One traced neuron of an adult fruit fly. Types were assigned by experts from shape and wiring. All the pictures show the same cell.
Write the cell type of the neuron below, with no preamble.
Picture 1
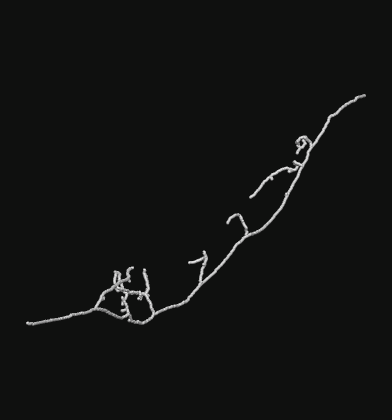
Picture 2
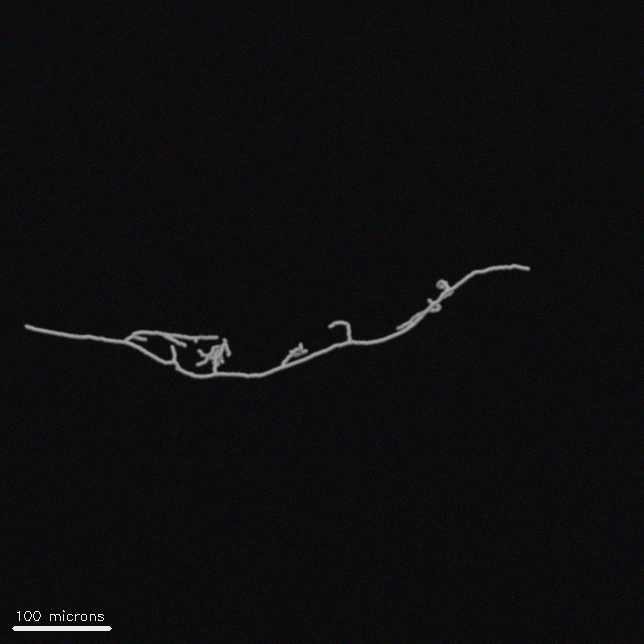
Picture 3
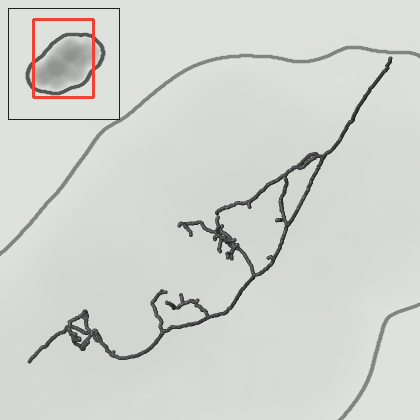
DNp29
